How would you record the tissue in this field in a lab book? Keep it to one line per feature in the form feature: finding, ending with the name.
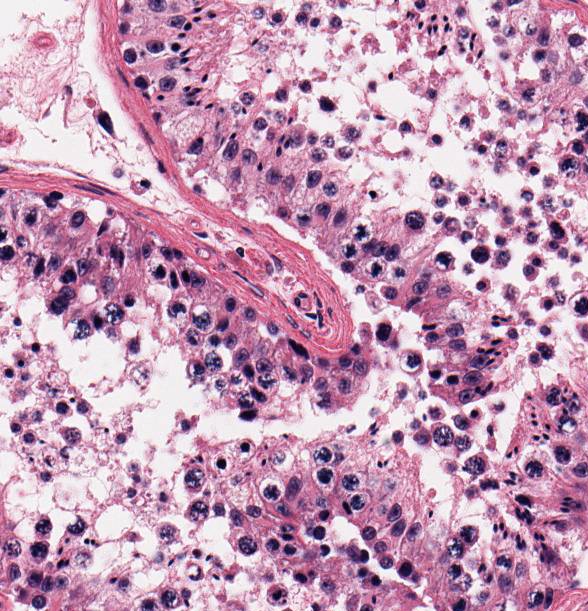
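Fibrous band: wavy pink fibres
Band nuclei: flattened, elongated, dark, lying parallel to the band's length
Tubule lining: stratified epithelium, several cells thick
Layering: stacked from the fibrous wall toward the lumen
Cytoplasm: widely vacuolated and torn
Between cells: many clear gaps
Fat cells: none anywhere in the field
Name: testis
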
